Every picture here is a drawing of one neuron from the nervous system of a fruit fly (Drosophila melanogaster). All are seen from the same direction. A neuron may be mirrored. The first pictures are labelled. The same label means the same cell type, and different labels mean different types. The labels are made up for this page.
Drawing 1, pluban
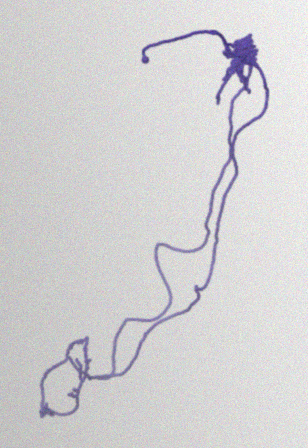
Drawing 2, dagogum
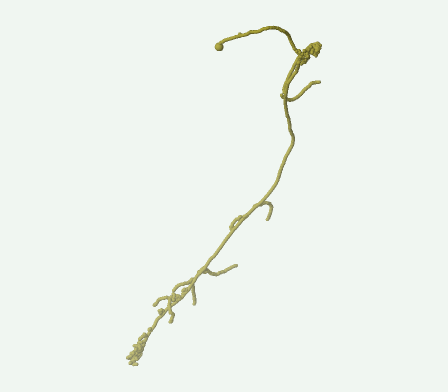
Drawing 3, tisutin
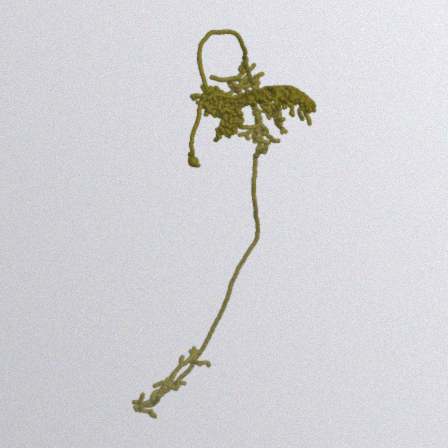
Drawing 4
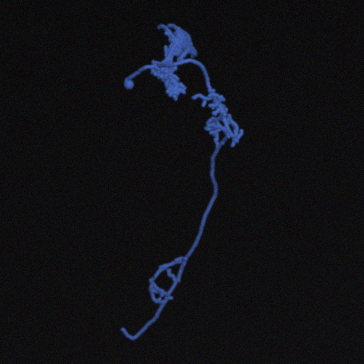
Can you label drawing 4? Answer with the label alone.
tisutin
